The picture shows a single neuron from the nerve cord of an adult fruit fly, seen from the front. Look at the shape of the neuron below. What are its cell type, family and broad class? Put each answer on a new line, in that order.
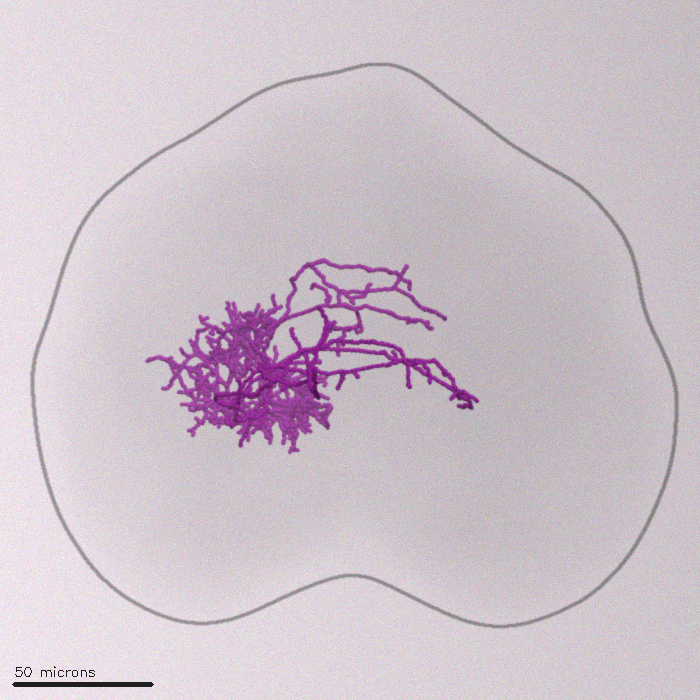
AN01B005
hemilineage 01B
ascending neuron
